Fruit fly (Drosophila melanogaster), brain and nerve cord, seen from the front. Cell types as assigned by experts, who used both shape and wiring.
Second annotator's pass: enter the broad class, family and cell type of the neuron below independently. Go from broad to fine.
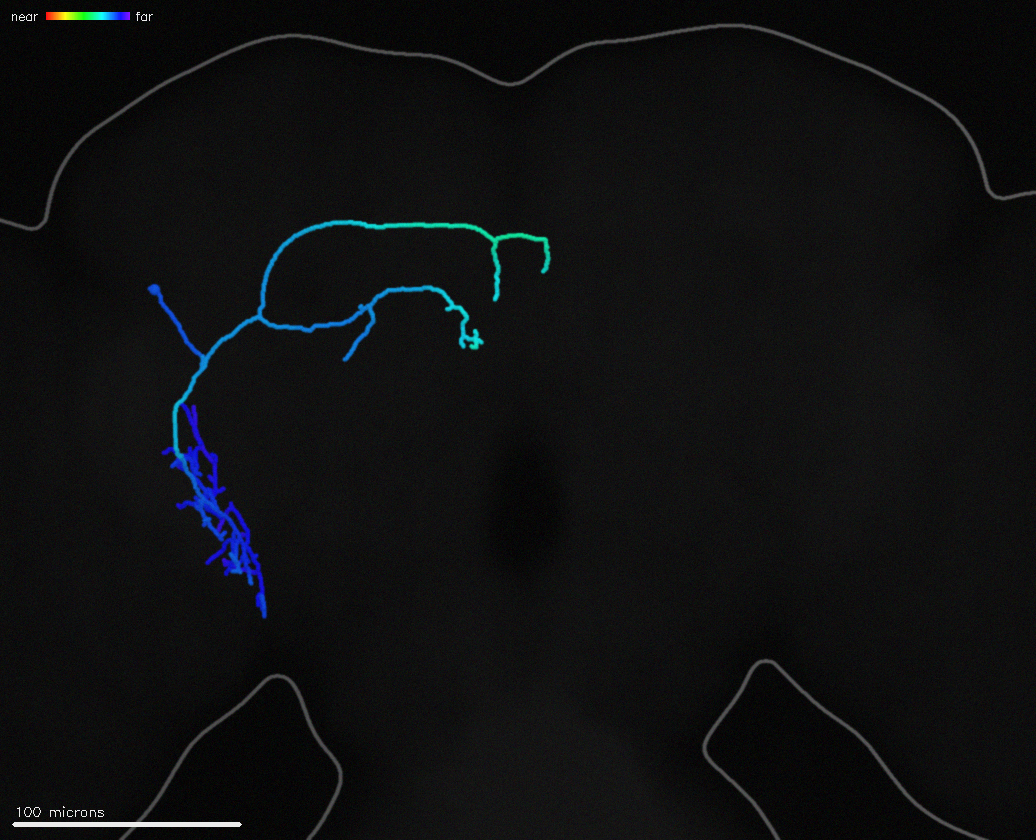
visual projection neuron; hemilineage VPNp&v1_posterior; LC36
